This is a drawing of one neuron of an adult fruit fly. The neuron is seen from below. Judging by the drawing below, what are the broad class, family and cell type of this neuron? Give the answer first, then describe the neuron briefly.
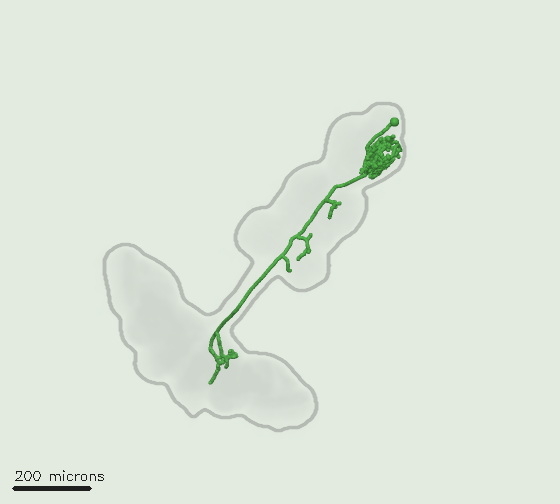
Its broad class is ascending neuron. The family is hemilineage 04B. Its cell type is AN04B003. It reaches both the brain and the nerve cord, passing through the neck. By the scale bar it is about 700 microns tall in this view.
